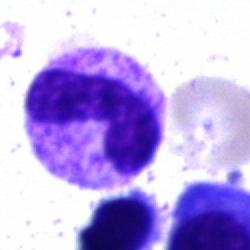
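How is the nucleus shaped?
As a single curved band of dense, dark purple chromatin, not divided into separate lobes.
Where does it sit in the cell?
It curves along the upper and right parts, leaving the lower left part as cytoplasm.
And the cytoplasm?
It's filled with fine purple granules.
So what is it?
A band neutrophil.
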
